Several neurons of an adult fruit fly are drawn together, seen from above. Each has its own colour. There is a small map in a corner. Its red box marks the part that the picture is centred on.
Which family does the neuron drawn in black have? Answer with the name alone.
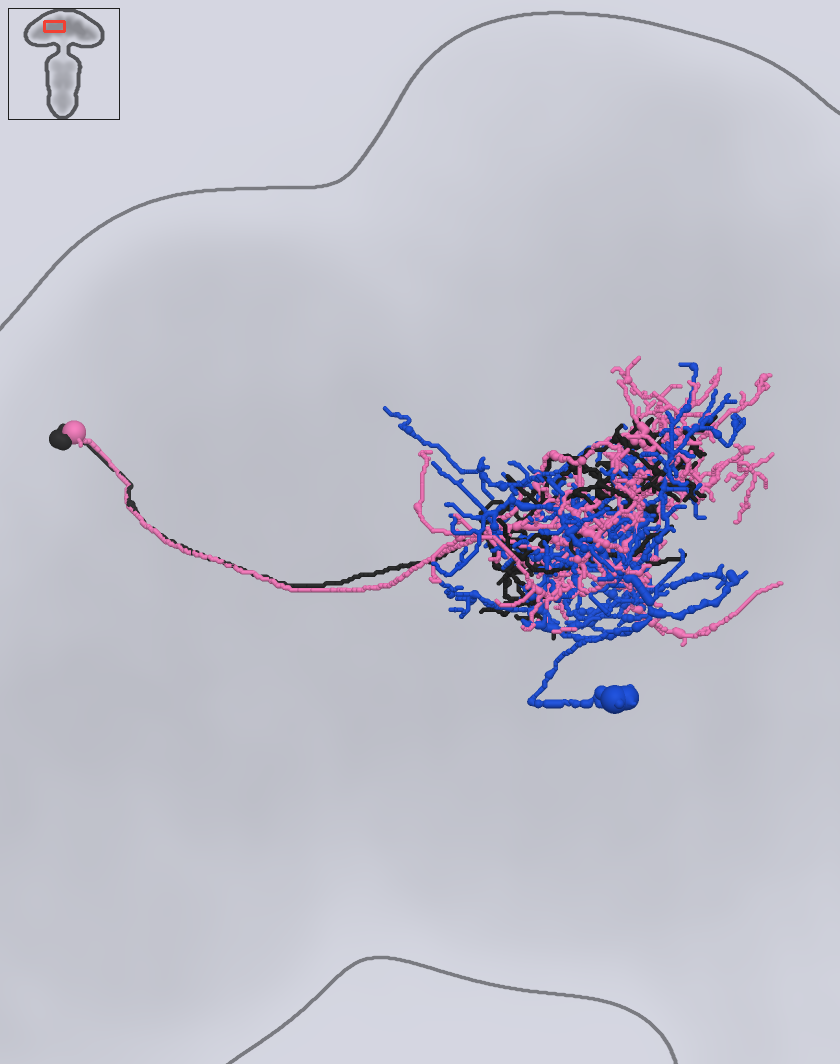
hemilineage SIPa1_ventral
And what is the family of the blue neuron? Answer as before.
hemilineage SMPpd2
